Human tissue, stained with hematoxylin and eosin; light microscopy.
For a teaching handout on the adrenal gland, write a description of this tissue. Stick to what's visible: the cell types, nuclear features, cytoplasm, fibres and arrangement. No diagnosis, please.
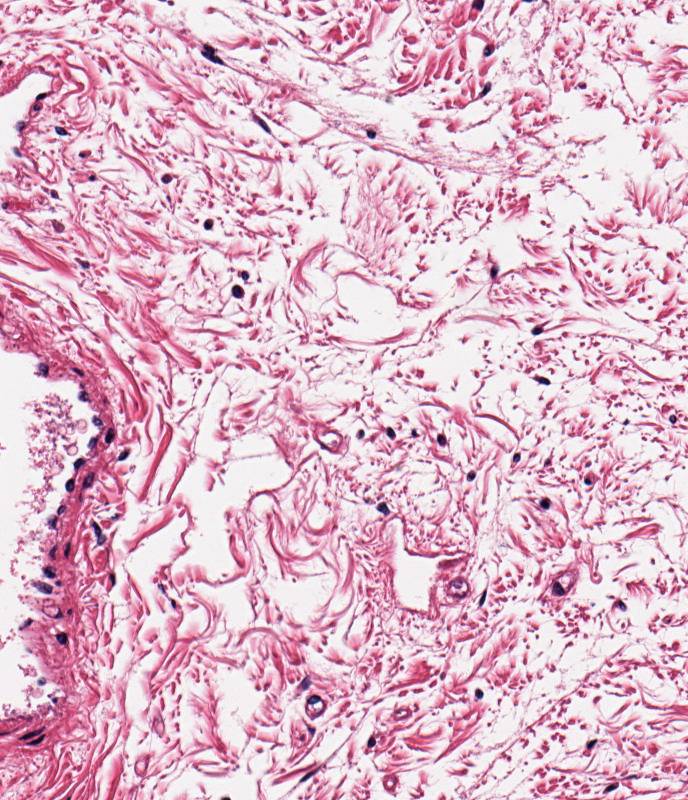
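Mostly, this is loose connective tissue: wavy pink collagen fibres separated by many clear spaces. A lumen runs down the left edge, lined by one layer of flattened cells with dark elongated nuclei. It holds only scant pale pink flocculent material.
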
